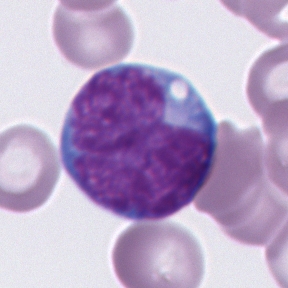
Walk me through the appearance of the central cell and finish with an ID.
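The nucleus is indented on its upper right side, with a pale lilac zone of cytoplasm sitting in the indentation. Its chromatin is finely stippled, not coarsely clumped. One small round clear vacuole lies in the upper right cytoplasm. This is a myeloblast.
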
